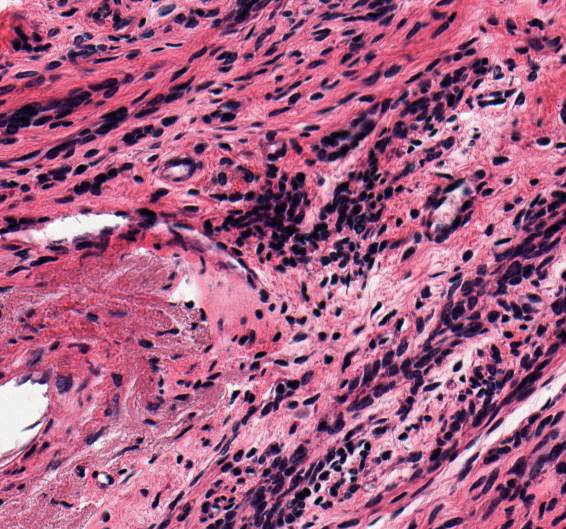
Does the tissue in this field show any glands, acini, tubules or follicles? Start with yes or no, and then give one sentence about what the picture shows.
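No. No epithelium or glands are present anywhere in the field.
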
